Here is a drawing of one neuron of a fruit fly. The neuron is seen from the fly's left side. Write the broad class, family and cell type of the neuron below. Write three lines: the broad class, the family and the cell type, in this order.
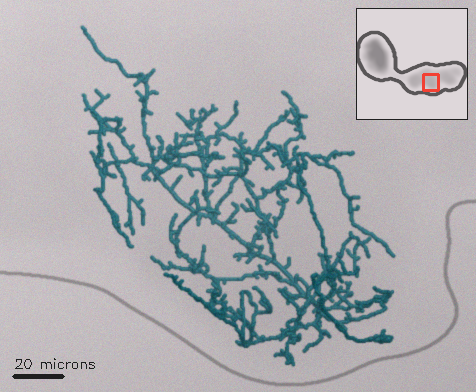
nerve-cord intrinsic neuron
hemilineage 04B
IN04B027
